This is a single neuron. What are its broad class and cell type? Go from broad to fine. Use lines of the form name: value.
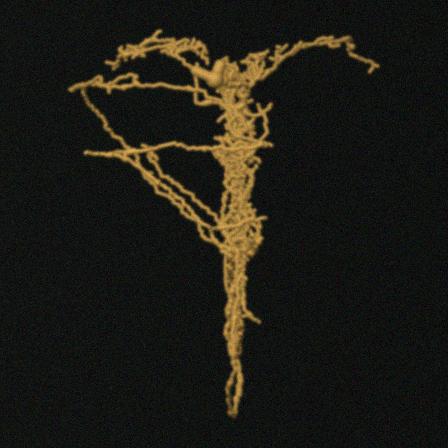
broad class: ascending neuron
cell type: ANXXX136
